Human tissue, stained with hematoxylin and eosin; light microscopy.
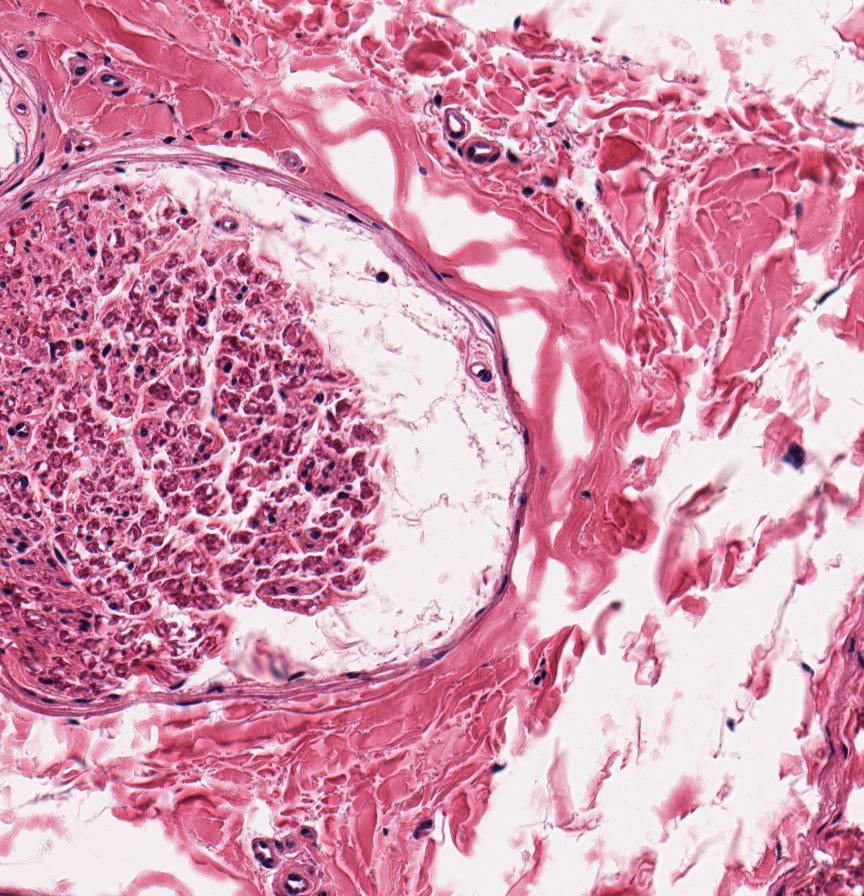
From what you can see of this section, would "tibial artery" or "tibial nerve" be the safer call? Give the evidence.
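Tibial nerve, I'd say, rather than tibial artery. A single rounded nerve fascicle occupies the left half, bounded by a thin sheath of flattened cells with elongated dark nuclei.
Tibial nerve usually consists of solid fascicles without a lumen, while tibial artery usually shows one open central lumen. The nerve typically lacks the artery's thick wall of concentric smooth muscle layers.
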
